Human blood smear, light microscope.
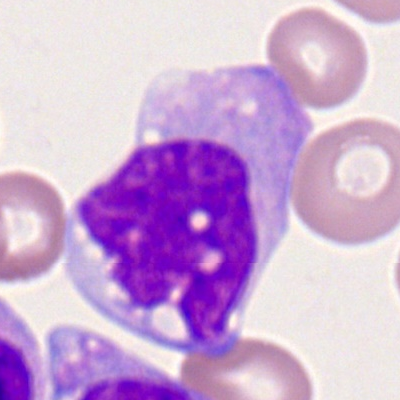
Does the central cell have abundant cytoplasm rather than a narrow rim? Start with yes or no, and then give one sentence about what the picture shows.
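Yes. The cytoplasm is abundant and pale grey-blue.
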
